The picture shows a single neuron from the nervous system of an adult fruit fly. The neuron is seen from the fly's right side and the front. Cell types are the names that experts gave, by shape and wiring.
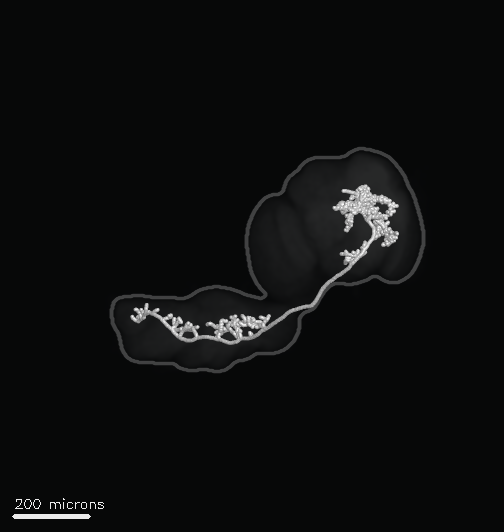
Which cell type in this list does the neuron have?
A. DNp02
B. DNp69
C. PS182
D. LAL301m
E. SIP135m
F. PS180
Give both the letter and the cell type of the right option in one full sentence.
Cell type DNp69, found in option B, is the type of the neuron.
